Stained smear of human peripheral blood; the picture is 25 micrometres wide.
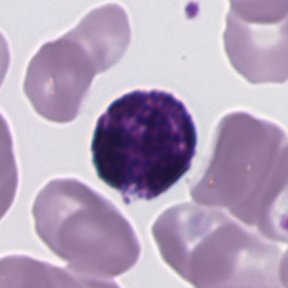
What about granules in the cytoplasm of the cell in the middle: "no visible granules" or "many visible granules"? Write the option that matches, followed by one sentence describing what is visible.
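Many visible granules. The cell is crowded with coarse, dark purple granules.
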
